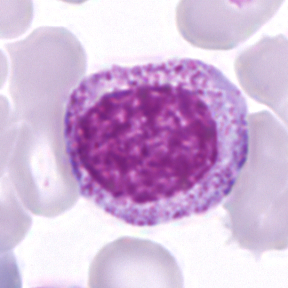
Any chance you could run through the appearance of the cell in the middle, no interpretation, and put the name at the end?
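Chromatin finely stranded, small scattered clumps, no dense blocks. Moderate rim of pale lilac cytoplasm around the nucleus, wider on the right than the left. Outline roughly rounded, with a few flattened, slightly angular edges. Myelocyte.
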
